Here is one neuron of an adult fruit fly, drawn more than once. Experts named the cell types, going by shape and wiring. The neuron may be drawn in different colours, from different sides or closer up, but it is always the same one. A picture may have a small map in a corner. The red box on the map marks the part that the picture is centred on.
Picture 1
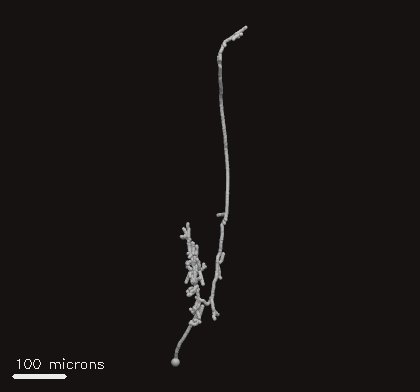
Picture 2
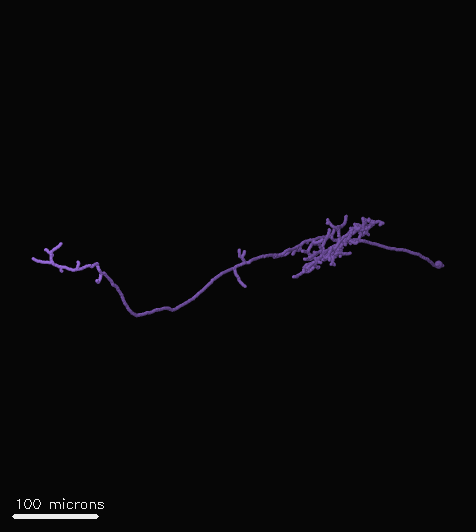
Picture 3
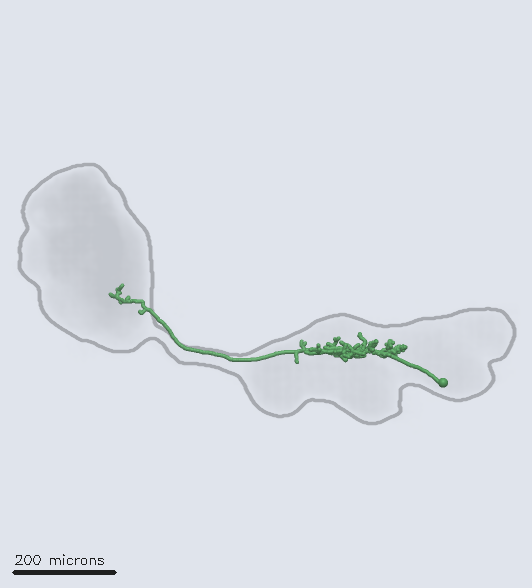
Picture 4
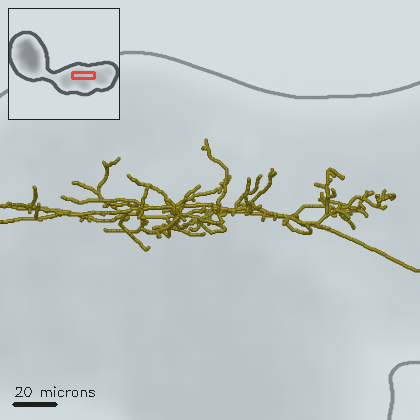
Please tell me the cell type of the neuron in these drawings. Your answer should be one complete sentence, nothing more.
The cell type of this neuron is AN08B079_a.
